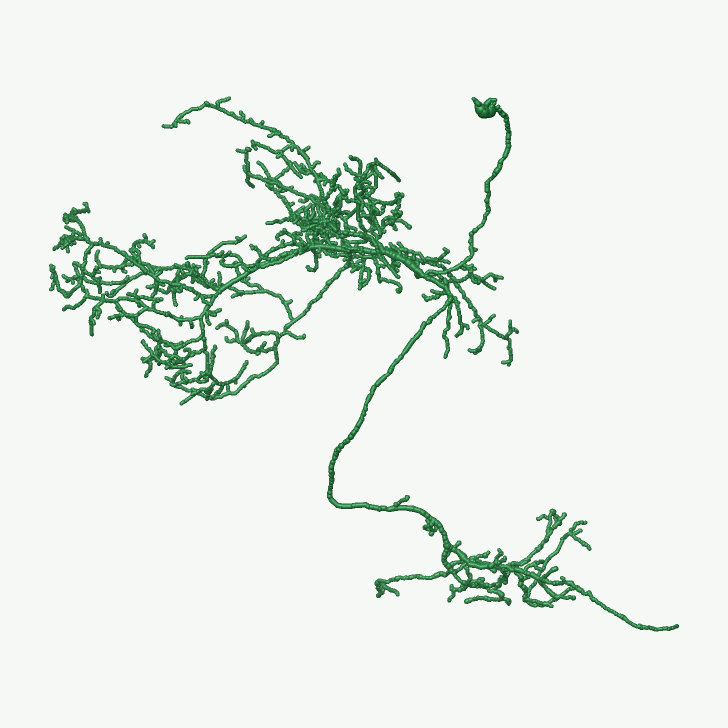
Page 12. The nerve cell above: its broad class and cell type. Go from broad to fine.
central-brain intrinsic neuron; CL211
